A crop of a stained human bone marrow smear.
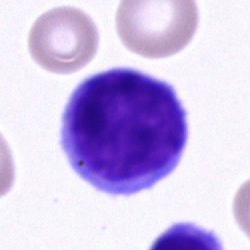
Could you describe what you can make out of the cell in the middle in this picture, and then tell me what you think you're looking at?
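Round outline on this one. The chromatin is dense and dark purple, with patchy lighter areas. Cytoplasm is just a thin rim, widest along the lower left edge. There's also a single tiny black dot near the lower left edge of the nucleus. It's a lymphocyte.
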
